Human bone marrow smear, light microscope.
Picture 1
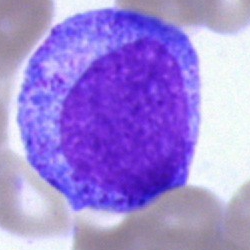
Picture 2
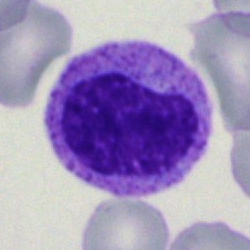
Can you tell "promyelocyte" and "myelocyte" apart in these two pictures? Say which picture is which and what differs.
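The answer: picture 1 is a promyelocyte, picture 2 a myelocyte. The clearest difference lies in the cytoplasm, which is stained blue in picture 1 but is lilac-purple rather than deep blue in picture 2.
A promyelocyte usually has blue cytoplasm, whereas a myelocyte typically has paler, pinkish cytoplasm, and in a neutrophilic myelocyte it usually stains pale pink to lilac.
The chromatin differs as well: finely granular without coarse dark clumps in picture 1, dark purple and coarsely clumped in picture 2.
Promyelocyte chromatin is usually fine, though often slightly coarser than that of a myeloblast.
In picture 2 the nucleus has a shallow indentation along its upper edge, giving it a kidney shape, and no distinct nucleolus is visible.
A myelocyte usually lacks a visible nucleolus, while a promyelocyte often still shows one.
In picture 1 the outline is roughly round with a smooth edge, and the cytoplasm forms a moderate rim that is widest on the left side. The myelocyte's cytoplasm contains no vacuoles. Pale red cells lie nearby in both pictures: one touches the lower right edge of the promyelocyte, and several without nuclei lie close around the myelocyte without overlapping it.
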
